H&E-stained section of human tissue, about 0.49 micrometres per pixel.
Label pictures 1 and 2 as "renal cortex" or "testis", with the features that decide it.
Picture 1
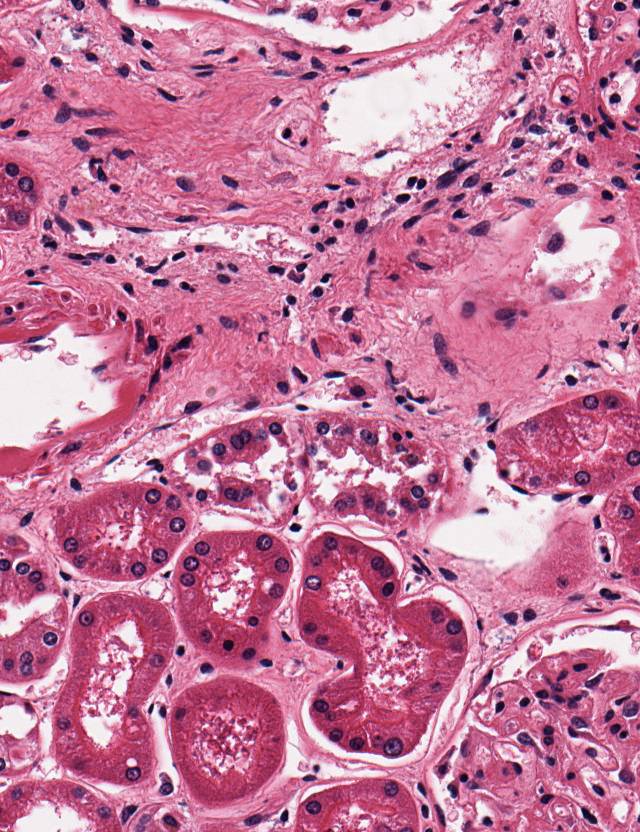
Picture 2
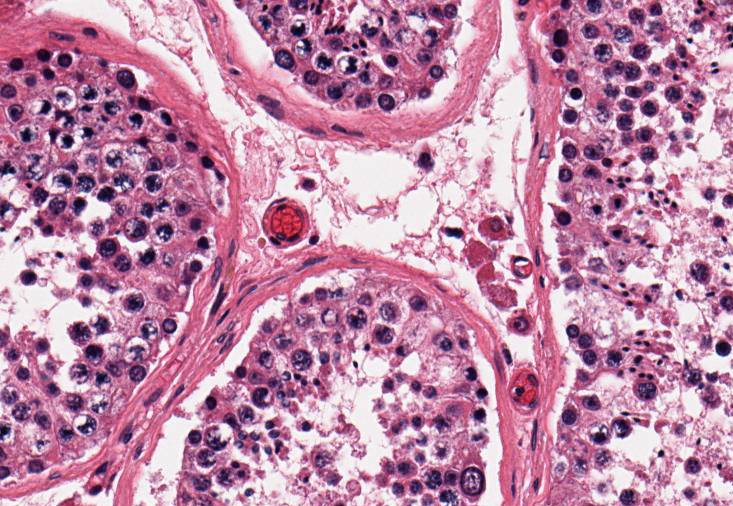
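The renal cortex is in picture 1 and the testis in picture 2. Renal cortex: fibrous stroma in the upper half, packed tubules below, lined by cuboidal cells with abundant granular pink cytoplasm and round nuclei; a glomerulus, a rounded tuft of many nuclei in a capsule, sits lower right. Testis: each tubule is packed with several layers of rounded cells, and small, dense, dark nuclei, some elongated, gather toward the inner parts. A pink fibrous band with flattened, elongated nuclei running parallel to the outline bounds each tubule.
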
